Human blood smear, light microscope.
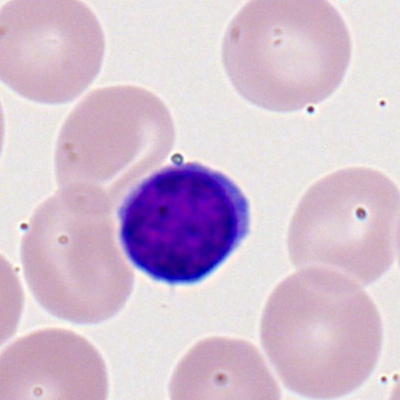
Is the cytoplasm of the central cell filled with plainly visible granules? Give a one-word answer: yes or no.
No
